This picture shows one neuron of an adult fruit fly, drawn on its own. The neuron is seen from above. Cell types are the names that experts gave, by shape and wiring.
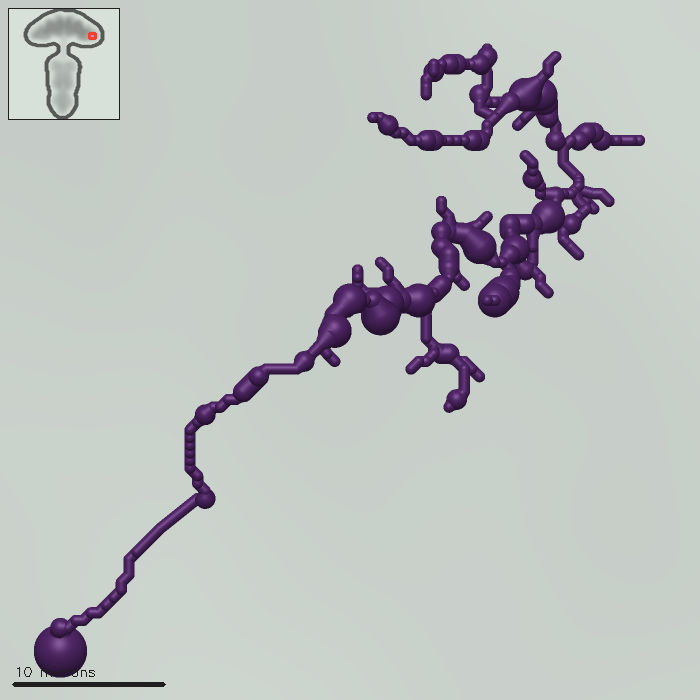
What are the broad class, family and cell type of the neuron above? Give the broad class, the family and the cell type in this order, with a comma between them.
optic-lobe intrinsic neuron, Dm, Dm3c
